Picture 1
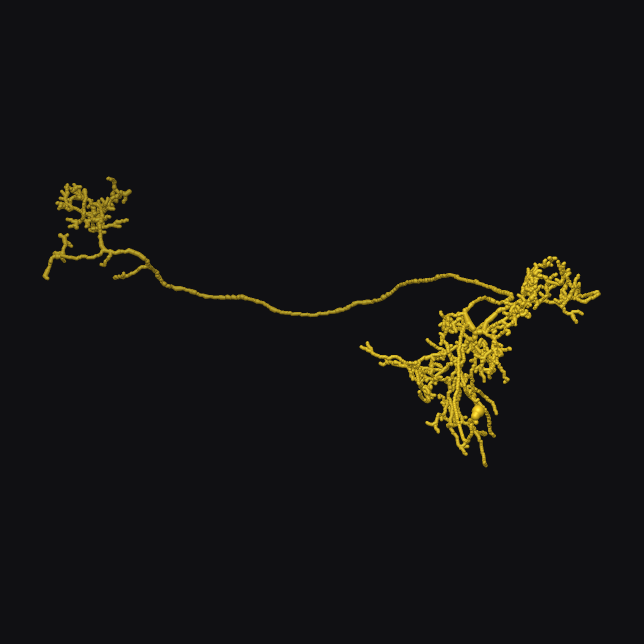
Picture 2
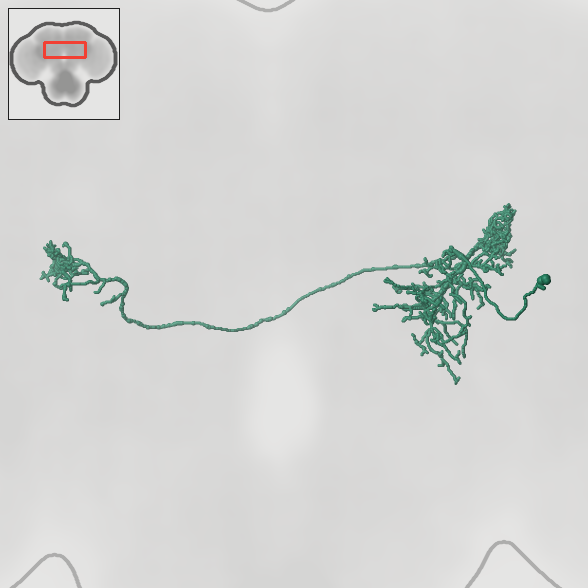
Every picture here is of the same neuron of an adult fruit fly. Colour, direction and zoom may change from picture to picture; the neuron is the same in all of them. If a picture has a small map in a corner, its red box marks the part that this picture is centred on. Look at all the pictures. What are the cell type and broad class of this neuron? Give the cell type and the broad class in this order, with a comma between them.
PVLP030, central-brain intrinsic neuron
